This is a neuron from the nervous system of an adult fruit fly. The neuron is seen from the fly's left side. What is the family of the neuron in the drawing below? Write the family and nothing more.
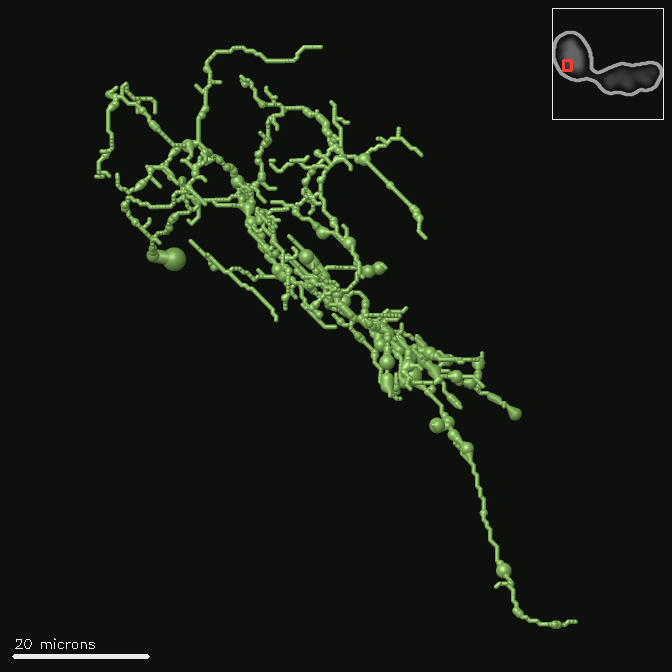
hemilineage TRdl_b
